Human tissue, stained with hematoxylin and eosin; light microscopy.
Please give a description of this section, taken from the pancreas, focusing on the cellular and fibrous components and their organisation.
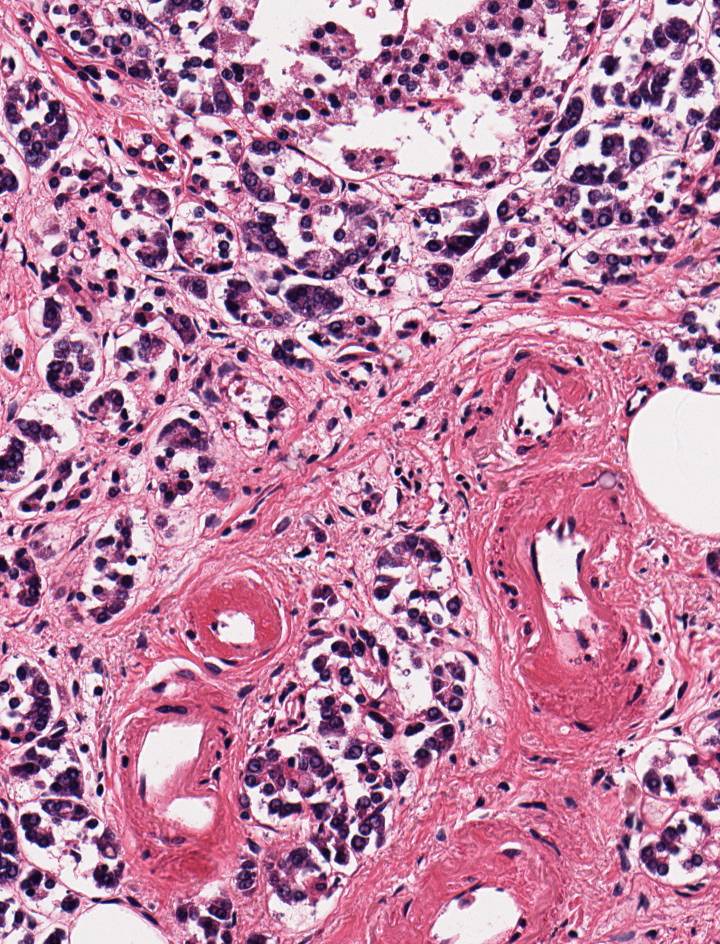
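Nests: over most of the left and upper field, small rounded groups of cells separated by thin pink fibrous septa. Nuclei: round, darkly stained. Vessels: several, with thick dense pink walls, lower half. Space: one large, round and empty, consistent with a fat cell, right edge, mid-height.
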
